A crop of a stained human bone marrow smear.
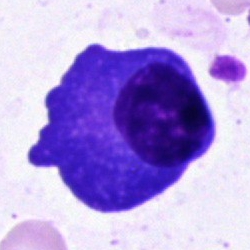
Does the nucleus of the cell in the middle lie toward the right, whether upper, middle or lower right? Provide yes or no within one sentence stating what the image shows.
Yes, the nucleus is placed toward the right side of this cell.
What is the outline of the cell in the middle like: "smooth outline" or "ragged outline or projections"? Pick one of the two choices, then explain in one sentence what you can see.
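Ragged outline or projections. The cell's outline bears several rounded, blunt bulges along its left edge.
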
